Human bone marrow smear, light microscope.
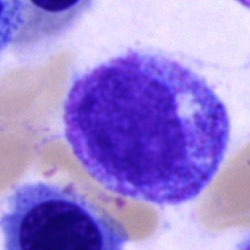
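Promyelocyte, the cell in the middle; its outline looks round to slightly oval. The chromatin appears dark purple and mottled. Beside the nucleus, in the upper right, I notice a pale clear area. The cytoplasm, as far as I can tell, holds many fine reddish-purple granules.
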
